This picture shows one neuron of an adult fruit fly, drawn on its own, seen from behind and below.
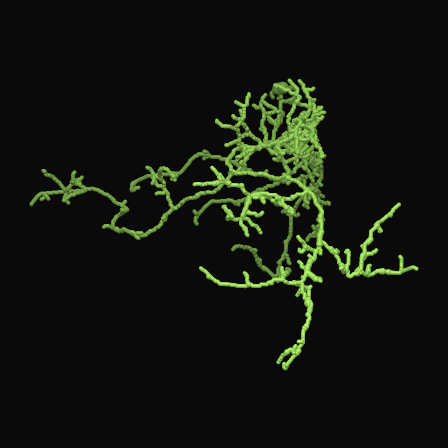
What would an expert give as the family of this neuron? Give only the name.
hemilineage SMPad2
